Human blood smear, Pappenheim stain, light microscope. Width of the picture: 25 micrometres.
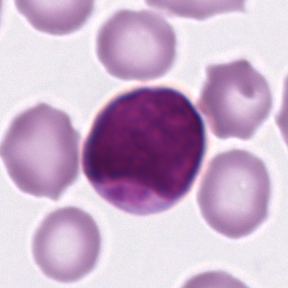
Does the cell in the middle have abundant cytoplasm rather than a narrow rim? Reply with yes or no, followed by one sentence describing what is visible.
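No. The nucleus fills almost the whole cell and sits toward the top, leaving cytoplasm visible mainly at the bottom.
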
